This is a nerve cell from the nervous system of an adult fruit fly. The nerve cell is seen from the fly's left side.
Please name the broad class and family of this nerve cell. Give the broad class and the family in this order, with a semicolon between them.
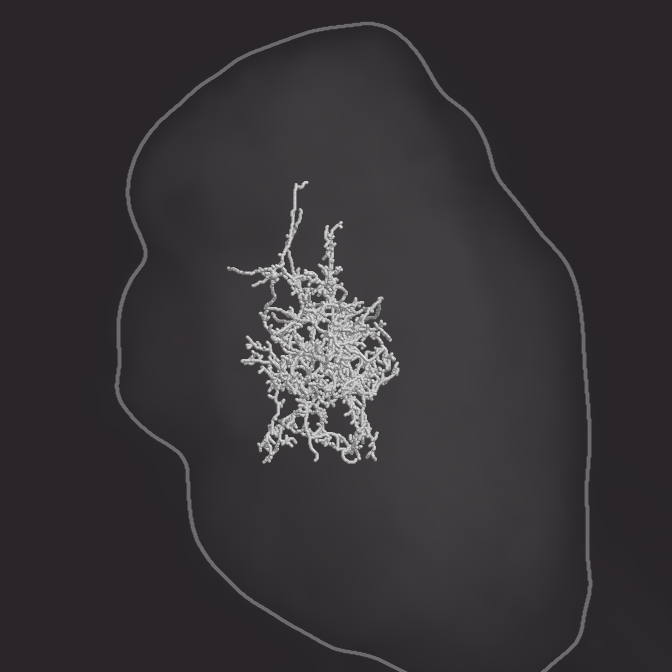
central-brain intrinsic neuron; hemilineage VLPl&d1_lateral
